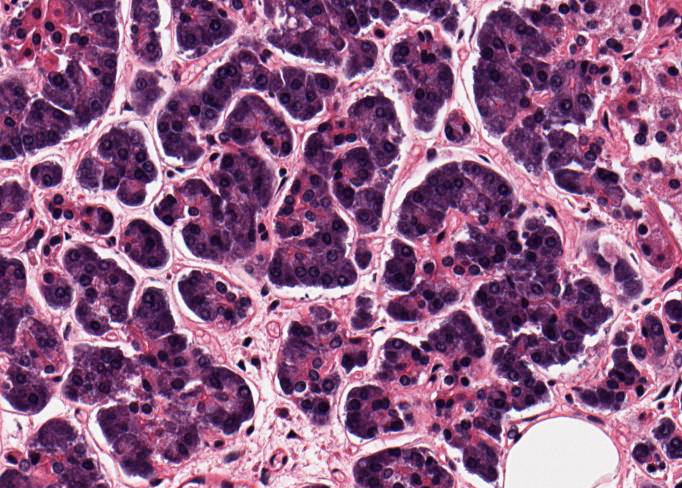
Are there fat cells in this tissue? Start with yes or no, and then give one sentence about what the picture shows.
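Yes. A single round empty fat space lies at the bottom right edge of the field.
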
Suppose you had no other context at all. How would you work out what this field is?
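Field: mainly exocrine pancreas. Cells packed in rounded nests and lobules across the whole field, separated by narrow septa of thin, pale pink fibrous strands.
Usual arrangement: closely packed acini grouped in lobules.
Most cells: dark purple, granular cytoplasm.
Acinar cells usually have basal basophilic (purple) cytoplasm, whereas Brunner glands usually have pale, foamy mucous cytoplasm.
Nuclei: small, round, darkly stained.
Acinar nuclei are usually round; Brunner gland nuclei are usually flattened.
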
